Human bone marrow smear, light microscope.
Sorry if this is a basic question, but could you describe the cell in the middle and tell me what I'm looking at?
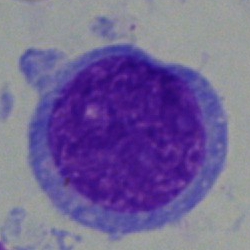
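Apart from a small bulge at the upper left, the outline of this cell is round and smooth. A narrow rim of blue-staining cytoplasm encircles the nucleus on all sides, and it contains no visible granules. Shown here is a blast.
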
